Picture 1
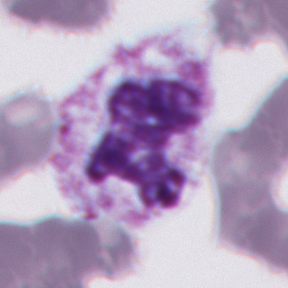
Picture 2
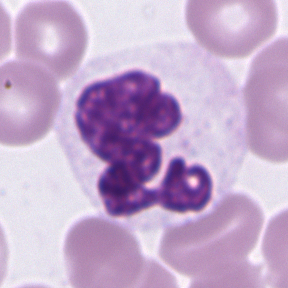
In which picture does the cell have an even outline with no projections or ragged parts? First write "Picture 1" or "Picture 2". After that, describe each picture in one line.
Picture 2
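Picture 1: The cell's outline is irregular and slightly ragged.
Picture 2: The cell outline is round and smooth.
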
